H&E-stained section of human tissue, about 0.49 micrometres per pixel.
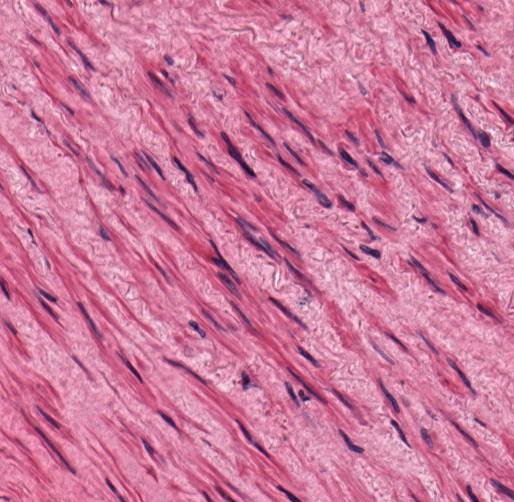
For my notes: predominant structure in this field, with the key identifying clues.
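Tunica media of an artery: spindle cells and fibres run parallel across the whole field, slanting from upper left to lower right. Slender bands of strongly pink cytoplasm follow the long axis of the nuclei, and pale pink, wavy fibres lie between the cells.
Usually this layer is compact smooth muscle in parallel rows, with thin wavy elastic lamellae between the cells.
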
